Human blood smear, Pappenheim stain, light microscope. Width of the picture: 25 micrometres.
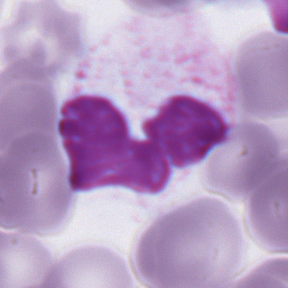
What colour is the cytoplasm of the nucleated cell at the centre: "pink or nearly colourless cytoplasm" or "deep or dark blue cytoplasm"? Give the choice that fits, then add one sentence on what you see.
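Pink or nearly colourless cytoplasm. The cytoplasm is very pale, almost colourless with a faint pink tinge.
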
